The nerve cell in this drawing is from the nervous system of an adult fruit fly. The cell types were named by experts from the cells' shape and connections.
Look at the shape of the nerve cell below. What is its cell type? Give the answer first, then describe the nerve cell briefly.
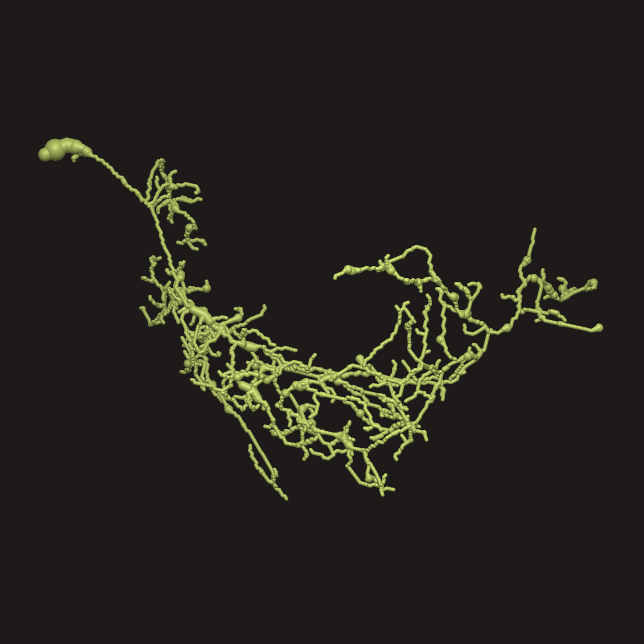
The cell type is CB2127. It is a central-brain intrinsic neuron. The cell body is at the upper left of the picture. As drawn here it is wider than it is tall.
